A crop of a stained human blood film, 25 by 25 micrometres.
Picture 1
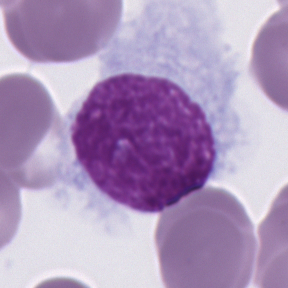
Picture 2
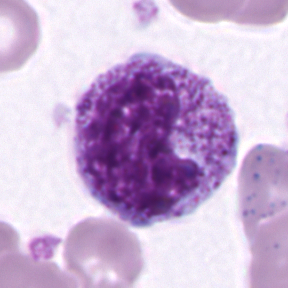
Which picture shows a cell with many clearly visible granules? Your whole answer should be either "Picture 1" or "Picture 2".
Picture 2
